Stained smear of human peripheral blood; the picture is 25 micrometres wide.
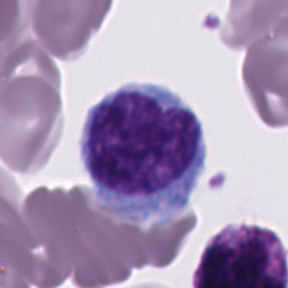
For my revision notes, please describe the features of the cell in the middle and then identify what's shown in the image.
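Size first: the cell measures about 13 by 11 micrometres, and its nucleus is about 10 micrometres across, filling about 70% of the cell's area. Position next: the nucleus sits toward the upper part of the cell rather than in its centre. Chromatin: dark purple and coarsely clumped. Cytoplasm: pale blue, forming a thin rim above the nucleus and a wider band beneath it. It is a monocyte.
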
